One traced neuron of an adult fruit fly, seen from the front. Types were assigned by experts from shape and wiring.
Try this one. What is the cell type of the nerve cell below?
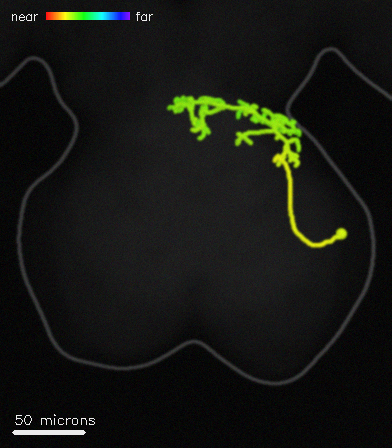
IN03B077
